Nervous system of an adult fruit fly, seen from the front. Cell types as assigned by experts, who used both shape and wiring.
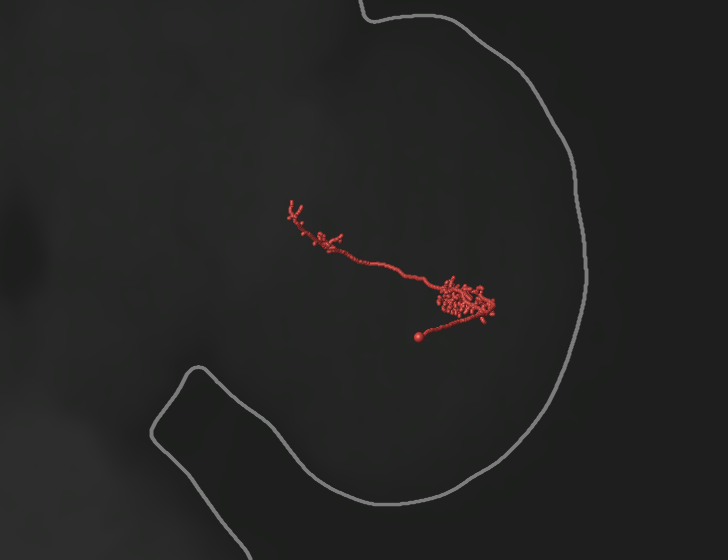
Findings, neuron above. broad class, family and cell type: optic-lobe intrinsic neuron; Tm; Tm37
